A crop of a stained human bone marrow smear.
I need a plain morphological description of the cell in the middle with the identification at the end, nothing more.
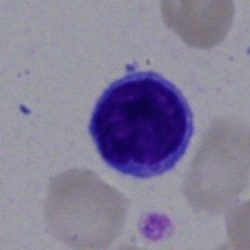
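Coarse clumps mark the chromatin, which is dense and dark purple. The cytoplasm, deep blue, forms only a thin rim around the nucleus, widest along the bottom of the cell. The cell is a lymphocyte.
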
